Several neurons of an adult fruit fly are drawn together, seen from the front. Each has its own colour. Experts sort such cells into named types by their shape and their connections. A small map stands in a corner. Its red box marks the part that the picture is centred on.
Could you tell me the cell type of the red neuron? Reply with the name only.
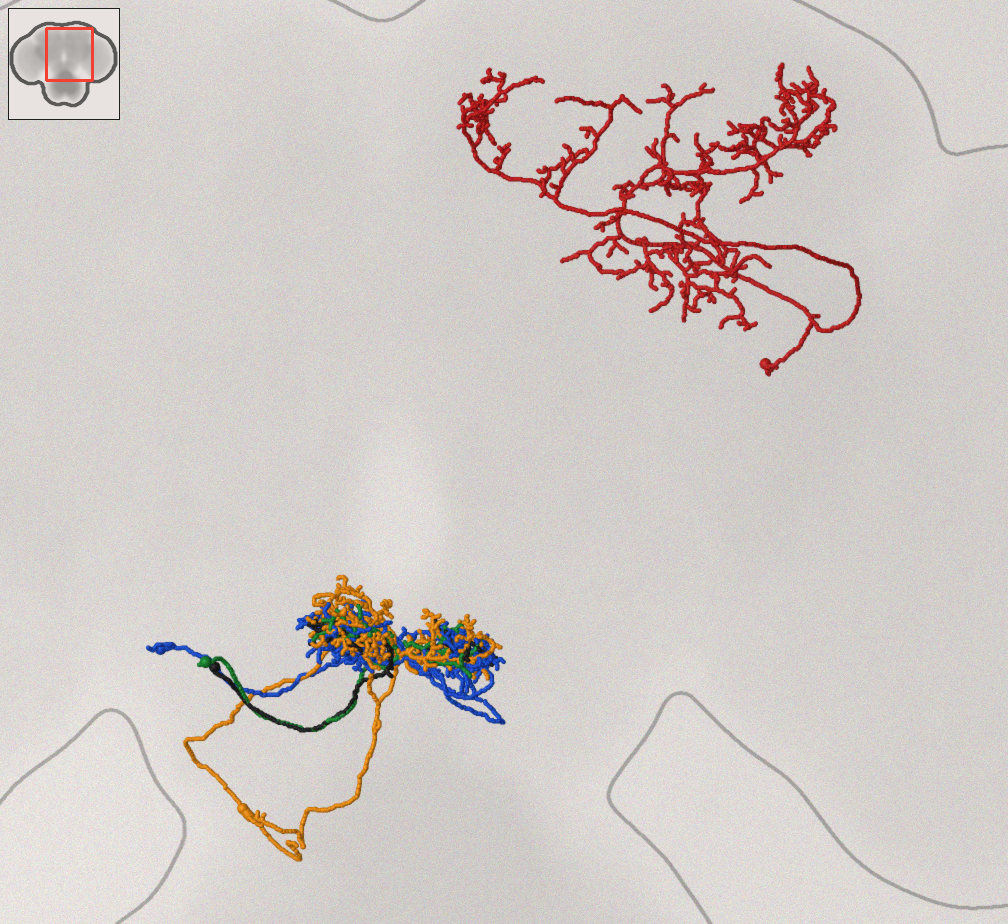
SMP580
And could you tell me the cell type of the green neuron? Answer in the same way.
GNG395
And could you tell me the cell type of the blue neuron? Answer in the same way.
GNG482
